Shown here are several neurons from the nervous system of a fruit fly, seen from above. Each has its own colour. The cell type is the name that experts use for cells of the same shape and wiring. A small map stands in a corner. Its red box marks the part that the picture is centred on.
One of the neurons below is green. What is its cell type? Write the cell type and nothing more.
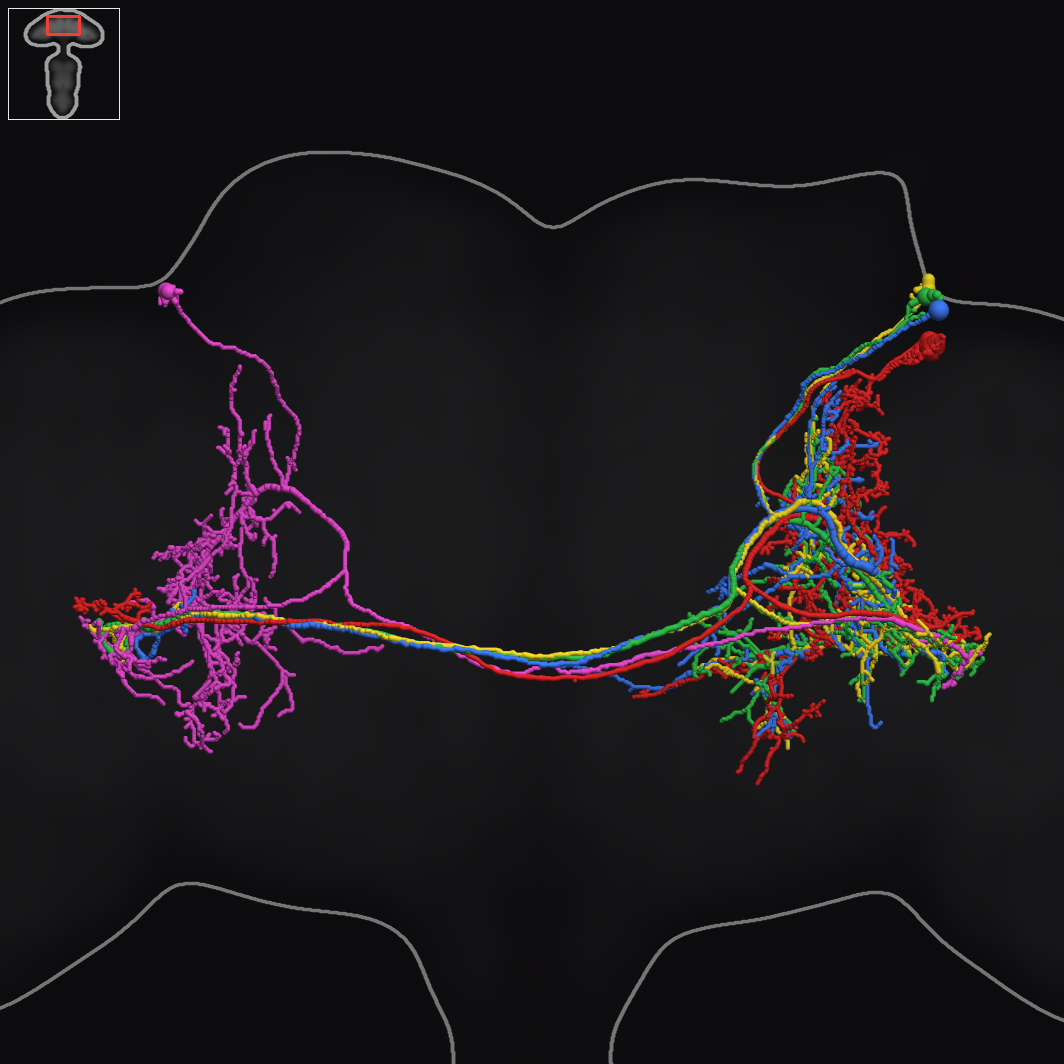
CB1076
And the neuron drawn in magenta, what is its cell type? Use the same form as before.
CB3710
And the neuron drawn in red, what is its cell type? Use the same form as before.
SAD052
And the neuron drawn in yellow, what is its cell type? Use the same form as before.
CB1702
